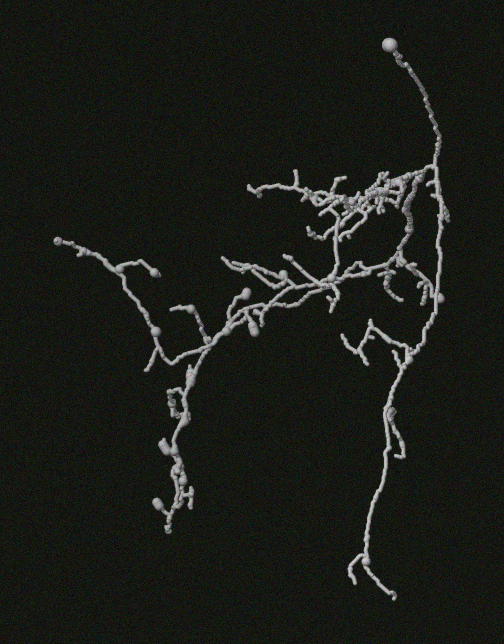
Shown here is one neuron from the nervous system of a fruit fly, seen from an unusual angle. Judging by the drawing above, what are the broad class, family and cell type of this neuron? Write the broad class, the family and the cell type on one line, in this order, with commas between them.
central-brain intrinsic neuron, hemilineage DL2_dorsal, LHPV5g1_a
